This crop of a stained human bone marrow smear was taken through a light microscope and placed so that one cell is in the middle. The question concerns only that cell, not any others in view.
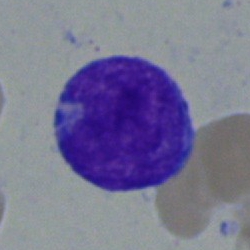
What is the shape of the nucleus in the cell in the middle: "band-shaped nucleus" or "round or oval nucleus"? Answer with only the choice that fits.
Round or oval nucleus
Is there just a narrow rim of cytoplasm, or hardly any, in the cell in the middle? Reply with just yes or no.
Yes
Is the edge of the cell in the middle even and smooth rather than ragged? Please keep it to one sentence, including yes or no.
Yes, along its outline the cell is smooth, with no projections.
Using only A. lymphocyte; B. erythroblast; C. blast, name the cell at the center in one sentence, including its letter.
The cell placed in the middle is a blast; option C is correct.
